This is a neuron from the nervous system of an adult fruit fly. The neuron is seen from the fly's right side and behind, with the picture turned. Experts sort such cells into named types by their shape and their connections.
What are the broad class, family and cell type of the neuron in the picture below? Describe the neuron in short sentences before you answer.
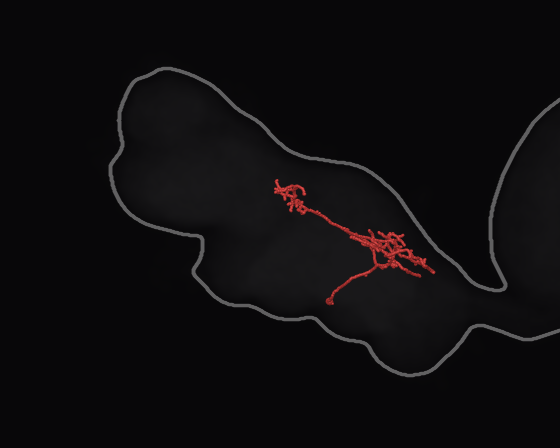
In this view it is wider than it is tall. It is a nerve-cord intrinsic neuron. Its family is hemilineage 06B. The cell type is IN06B082.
